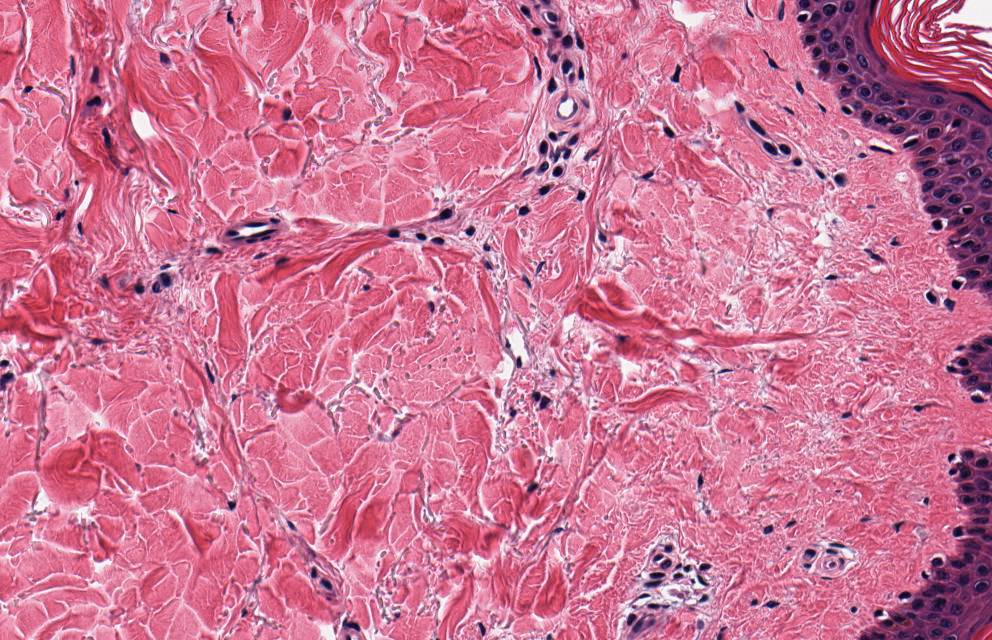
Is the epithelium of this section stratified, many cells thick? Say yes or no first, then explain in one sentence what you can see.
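Yes. A strip of stratified squamous epithelium runs down the right edge of the field, and dense fibrous stroma fills the rest.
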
